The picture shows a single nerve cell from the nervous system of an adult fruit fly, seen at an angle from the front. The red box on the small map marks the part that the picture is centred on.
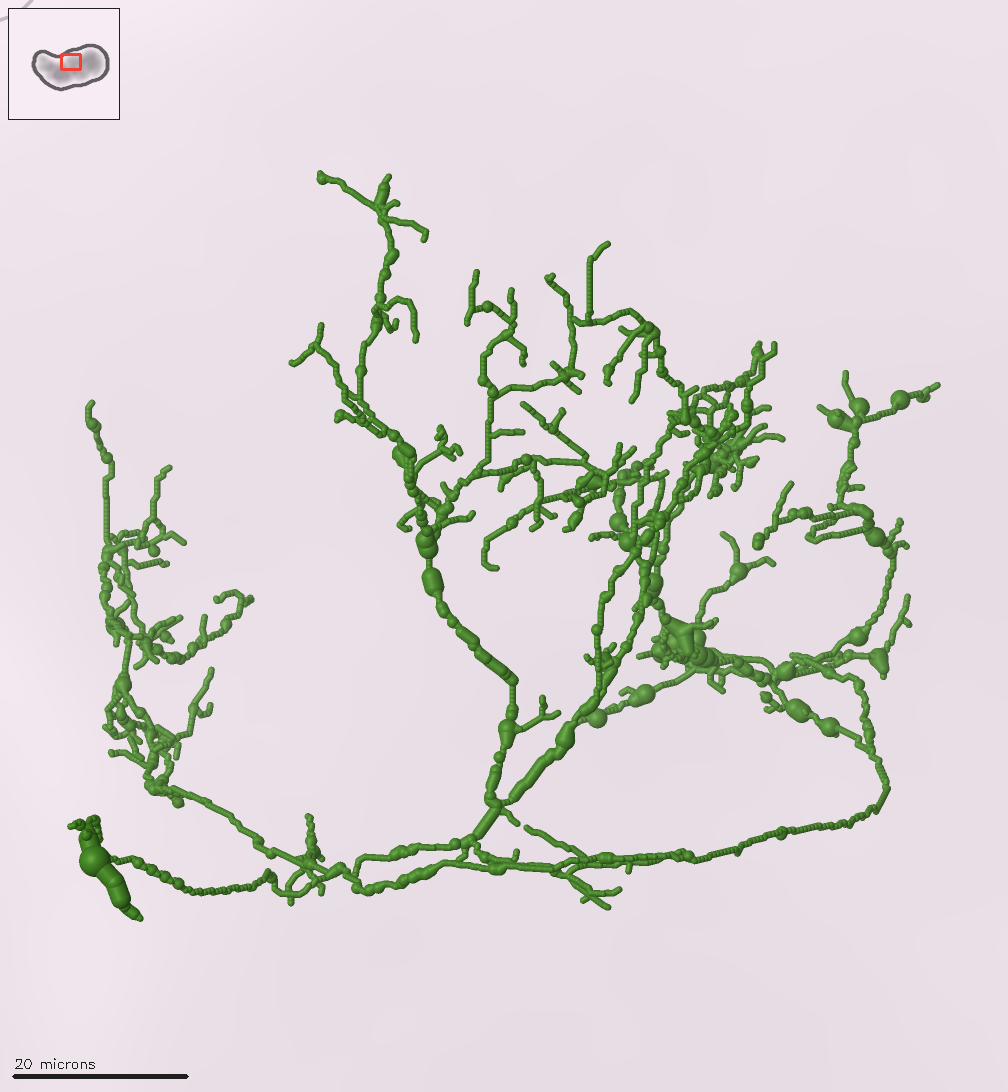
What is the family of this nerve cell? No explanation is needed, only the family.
hemilineage SLPav1_medial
